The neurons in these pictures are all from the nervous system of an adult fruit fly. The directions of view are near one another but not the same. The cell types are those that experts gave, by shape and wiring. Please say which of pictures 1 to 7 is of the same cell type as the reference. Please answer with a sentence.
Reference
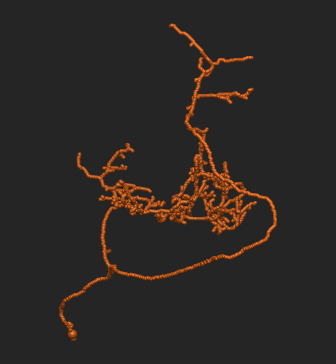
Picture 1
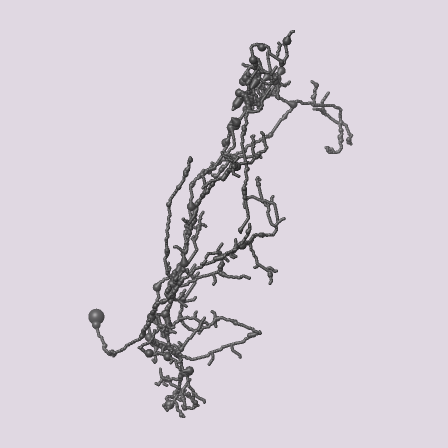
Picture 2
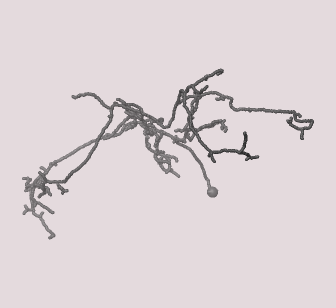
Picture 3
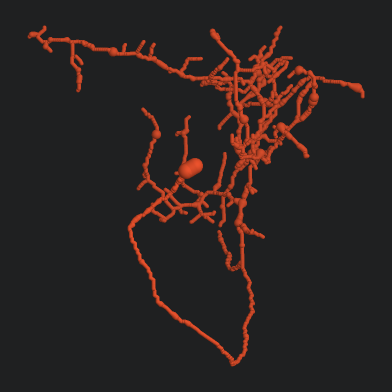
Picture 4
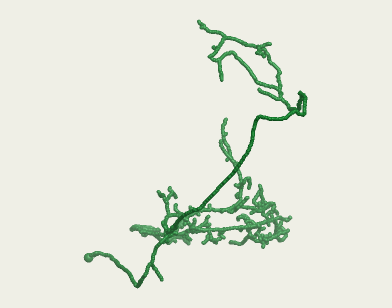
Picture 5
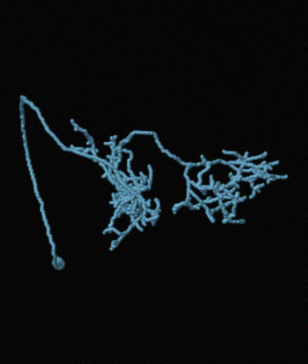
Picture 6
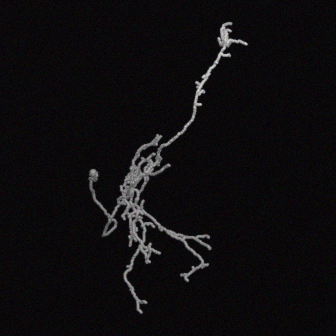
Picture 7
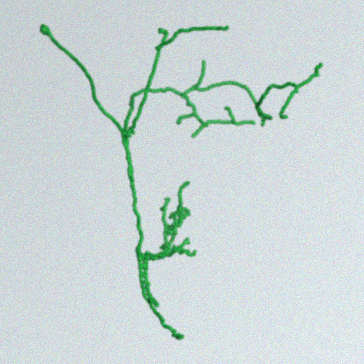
Picture 4 shows a neuron of the same cell type.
